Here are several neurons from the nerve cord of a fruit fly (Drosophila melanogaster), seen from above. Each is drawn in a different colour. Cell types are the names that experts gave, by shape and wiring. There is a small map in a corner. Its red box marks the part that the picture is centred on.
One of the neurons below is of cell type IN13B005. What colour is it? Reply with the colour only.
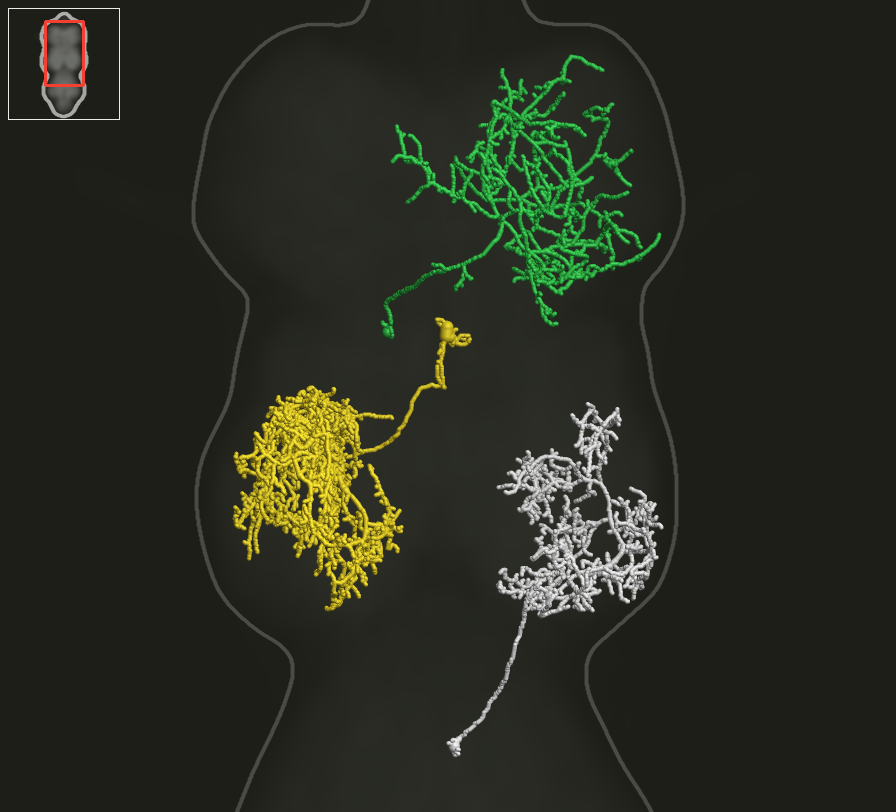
yellow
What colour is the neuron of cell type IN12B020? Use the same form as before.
green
